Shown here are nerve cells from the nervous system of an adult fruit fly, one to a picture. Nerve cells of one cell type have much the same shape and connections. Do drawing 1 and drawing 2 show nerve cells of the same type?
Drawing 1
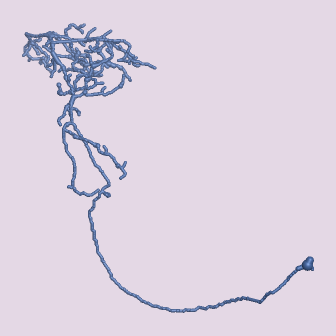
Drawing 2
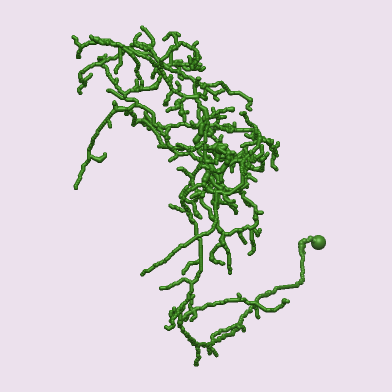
no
